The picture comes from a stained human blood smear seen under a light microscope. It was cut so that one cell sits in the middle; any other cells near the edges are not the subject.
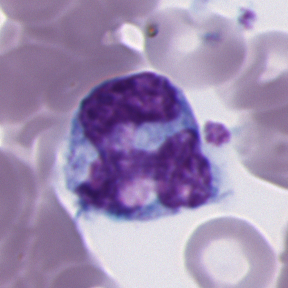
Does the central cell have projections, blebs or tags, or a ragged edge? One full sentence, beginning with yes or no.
Yes, the cell is bounded by a rough outline rather than a smooth one.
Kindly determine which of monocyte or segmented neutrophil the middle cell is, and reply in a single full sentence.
The central cell, amid any neighbouring cells, is a monocyte.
